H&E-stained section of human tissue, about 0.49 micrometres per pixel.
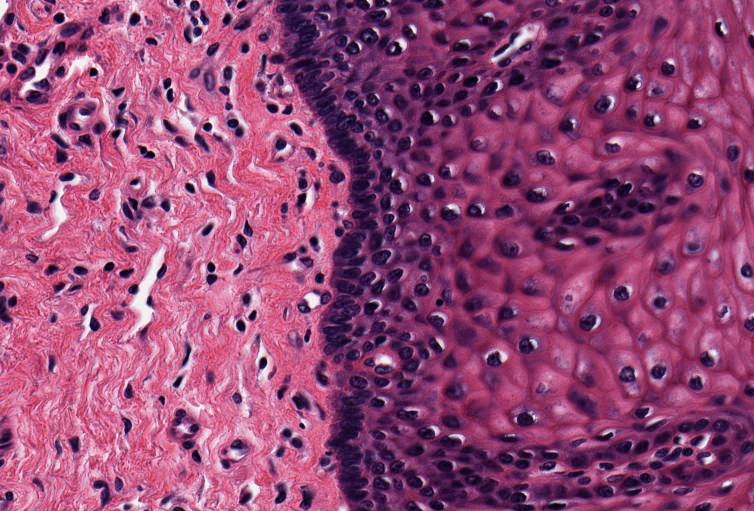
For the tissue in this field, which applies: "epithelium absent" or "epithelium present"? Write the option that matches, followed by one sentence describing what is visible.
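Epithelium present. Along the boundary the epithelium has a basal layer of dark, crowded columnar cells whose nuclei stand in a palisade.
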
